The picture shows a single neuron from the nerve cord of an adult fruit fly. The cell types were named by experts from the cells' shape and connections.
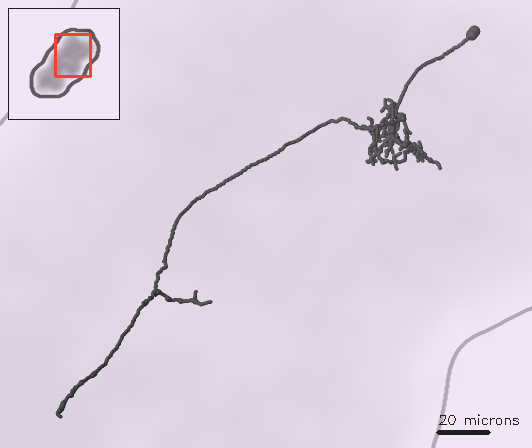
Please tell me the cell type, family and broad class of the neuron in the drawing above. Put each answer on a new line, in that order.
IN10B050
hemilineage 10B
nerve-cord intrinsic neuron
